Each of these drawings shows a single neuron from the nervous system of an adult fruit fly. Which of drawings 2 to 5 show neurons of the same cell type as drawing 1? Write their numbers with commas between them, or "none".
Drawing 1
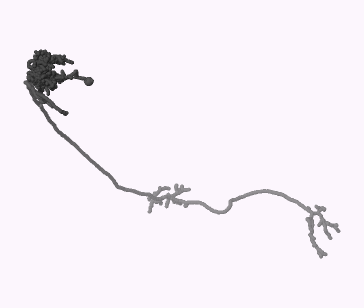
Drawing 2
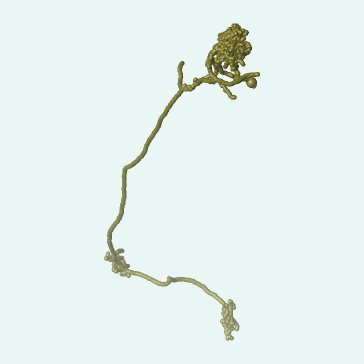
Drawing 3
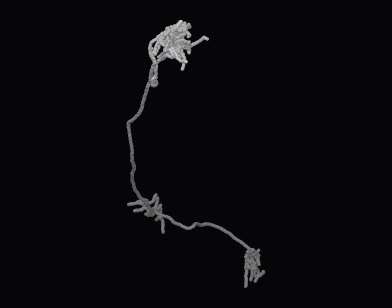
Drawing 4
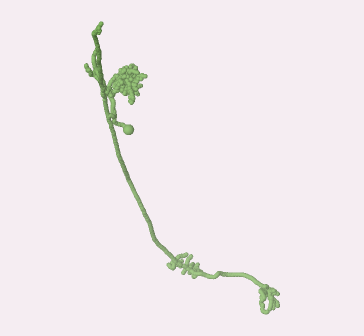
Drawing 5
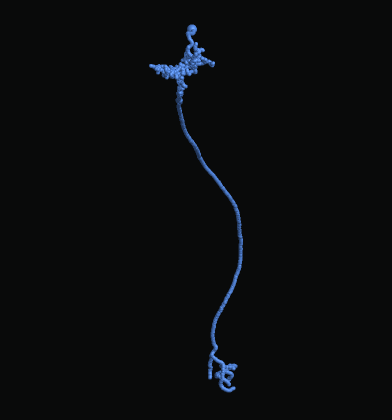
2, 3, 4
